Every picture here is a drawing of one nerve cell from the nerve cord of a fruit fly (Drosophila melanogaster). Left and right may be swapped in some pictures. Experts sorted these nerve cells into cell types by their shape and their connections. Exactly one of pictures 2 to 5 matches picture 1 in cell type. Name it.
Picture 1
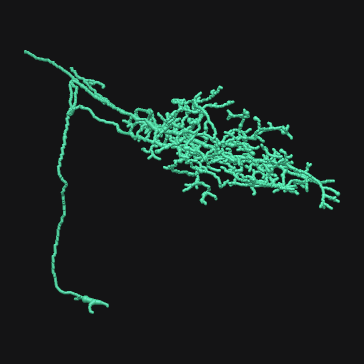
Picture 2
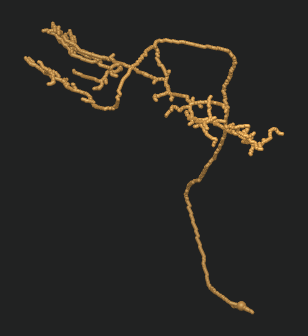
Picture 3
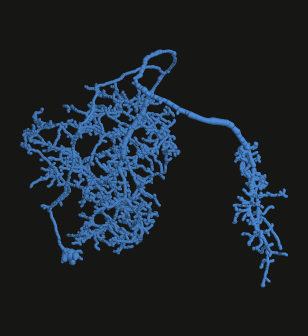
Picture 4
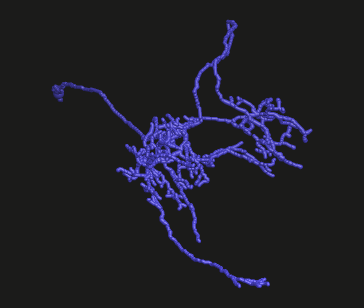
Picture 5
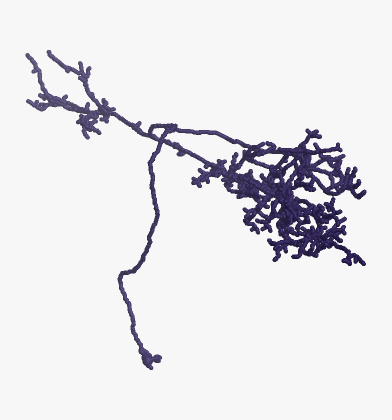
5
